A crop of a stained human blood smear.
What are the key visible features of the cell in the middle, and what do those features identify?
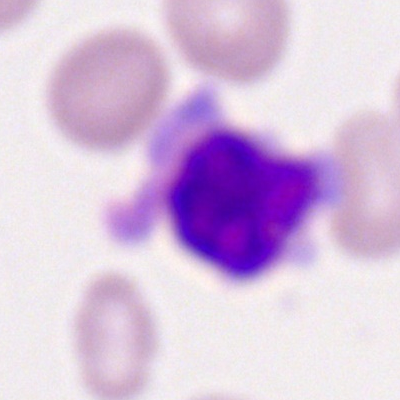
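The nucleus occupies most of the cell, leaving scant pale lavender-blue cytoplasm without distinct granules. A pale cytoplasmic extension reaches to the left and ends in a rounded knob. This is a lymphocyte.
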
